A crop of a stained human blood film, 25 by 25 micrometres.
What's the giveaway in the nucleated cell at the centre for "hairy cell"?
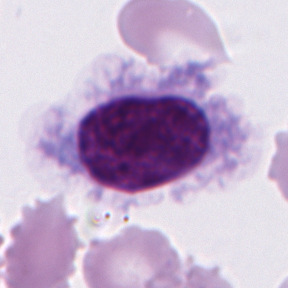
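Goes with hairy cell: ragged border with many fine hair-like projections all around.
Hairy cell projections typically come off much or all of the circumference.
Nucleus oval, about 12 by 8 micrometres, near the middle, with cytoplasm on every side. Chromatin dark purple and fairly dense; cytoplasm pale greyish-blue.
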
